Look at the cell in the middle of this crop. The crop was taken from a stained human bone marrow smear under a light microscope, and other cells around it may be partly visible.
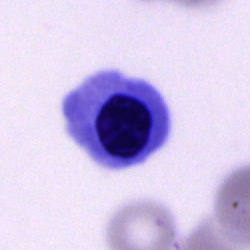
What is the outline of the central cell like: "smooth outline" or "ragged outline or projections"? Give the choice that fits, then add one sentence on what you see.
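Ragged outline or projections. The cell outline is irregular, with small rounded bulges along its upper and left edges.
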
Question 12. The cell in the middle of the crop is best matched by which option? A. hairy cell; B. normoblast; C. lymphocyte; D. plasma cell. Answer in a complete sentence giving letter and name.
Option B correctly states that the central cell is a normoblast.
